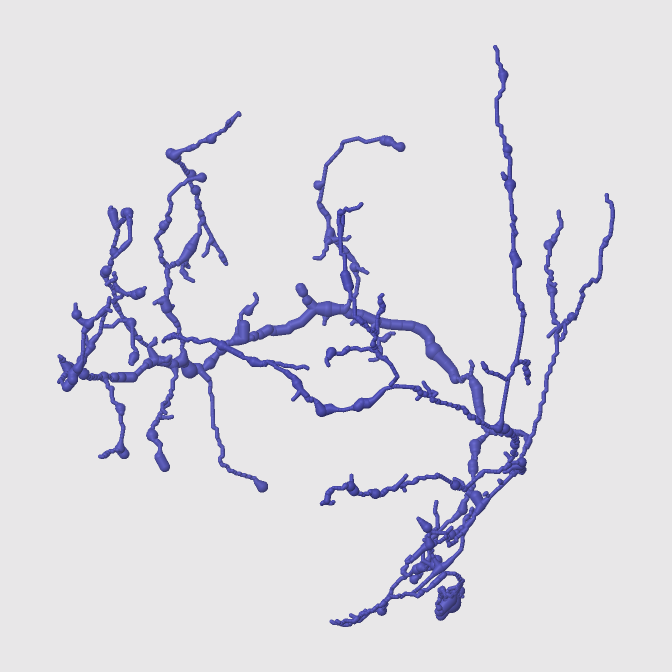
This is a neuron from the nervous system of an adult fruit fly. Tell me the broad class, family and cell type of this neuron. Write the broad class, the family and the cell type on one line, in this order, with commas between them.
nerve-cord intrinsic neuron, hemilineage 13A, IN13A036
